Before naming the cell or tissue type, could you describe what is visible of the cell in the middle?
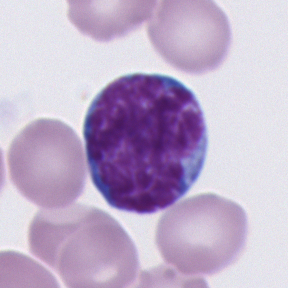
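Coarse clumps of dark purple chromatin are separated by paler streaks. No nucleolus is visible within the nucleus. A thin blue rim of cytoplasm encircles the nucleus, and no granules can be seen in it. The cell in the middle is a typical lymphocyte.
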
